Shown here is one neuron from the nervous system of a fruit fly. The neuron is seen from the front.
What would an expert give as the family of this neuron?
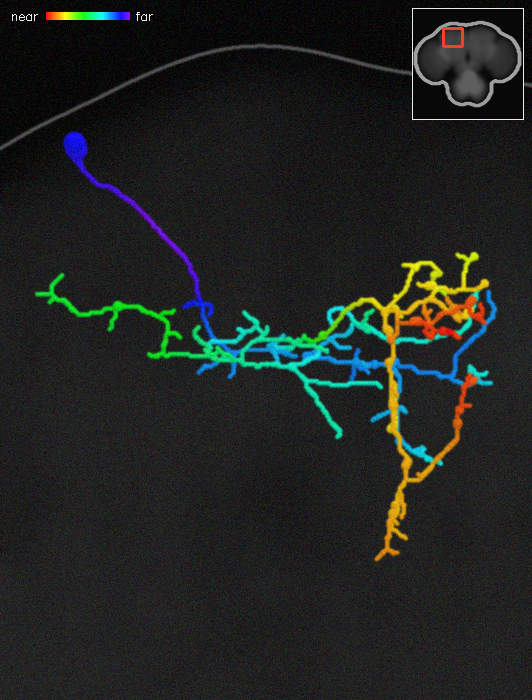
hemilineage SLPad1_posterior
